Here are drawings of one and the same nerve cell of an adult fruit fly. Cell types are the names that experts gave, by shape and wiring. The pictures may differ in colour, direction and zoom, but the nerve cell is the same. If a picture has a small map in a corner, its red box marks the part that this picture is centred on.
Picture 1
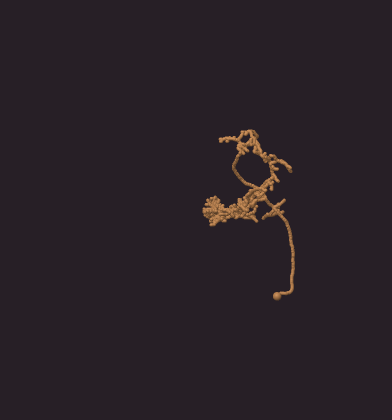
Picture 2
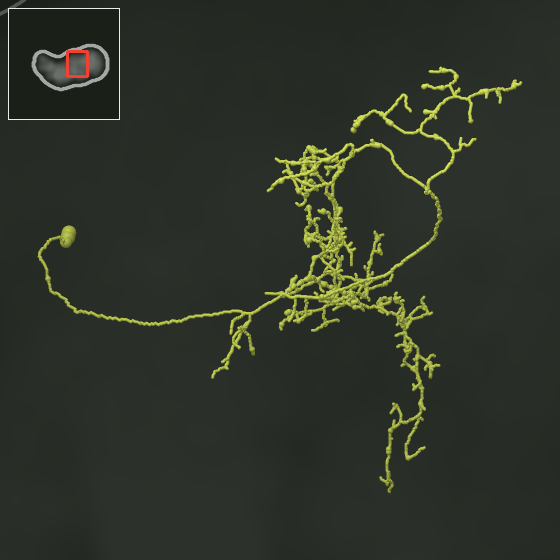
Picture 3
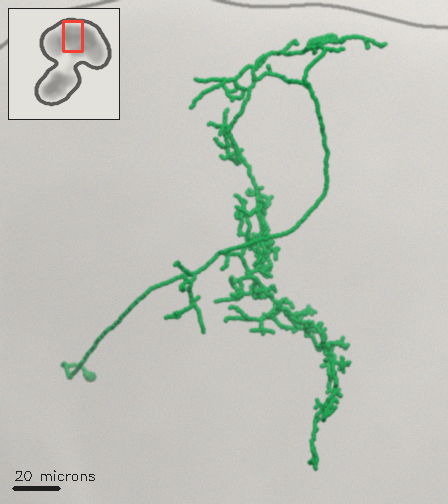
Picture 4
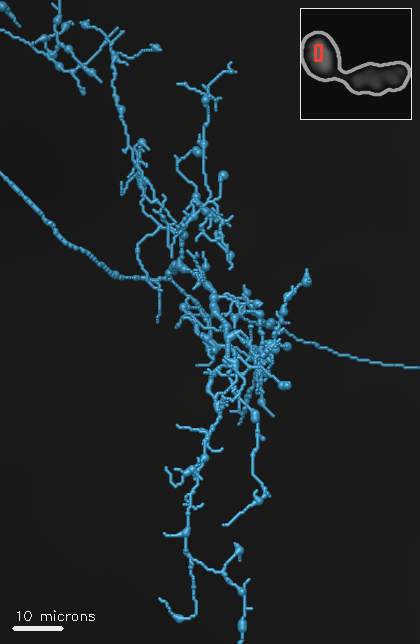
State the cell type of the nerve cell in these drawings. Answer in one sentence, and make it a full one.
This nerve cell counts as a member of the cell type aIPg7.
